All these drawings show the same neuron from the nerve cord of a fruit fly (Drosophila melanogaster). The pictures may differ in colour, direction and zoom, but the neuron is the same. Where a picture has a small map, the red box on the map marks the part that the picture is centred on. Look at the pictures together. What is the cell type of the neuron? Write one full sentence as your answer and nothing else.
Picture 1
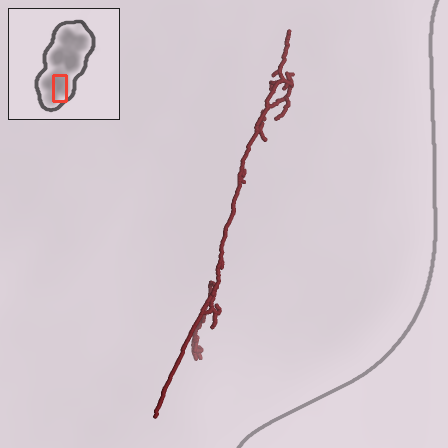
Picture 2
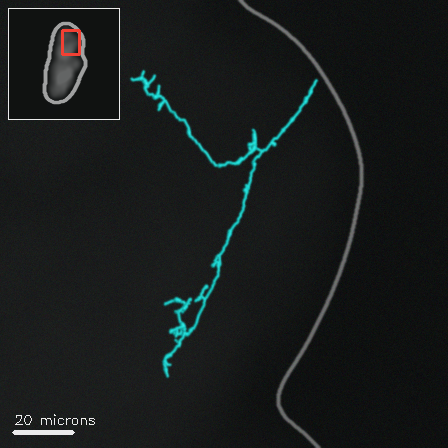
Typed by cell type, the neuron is SNpp41.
